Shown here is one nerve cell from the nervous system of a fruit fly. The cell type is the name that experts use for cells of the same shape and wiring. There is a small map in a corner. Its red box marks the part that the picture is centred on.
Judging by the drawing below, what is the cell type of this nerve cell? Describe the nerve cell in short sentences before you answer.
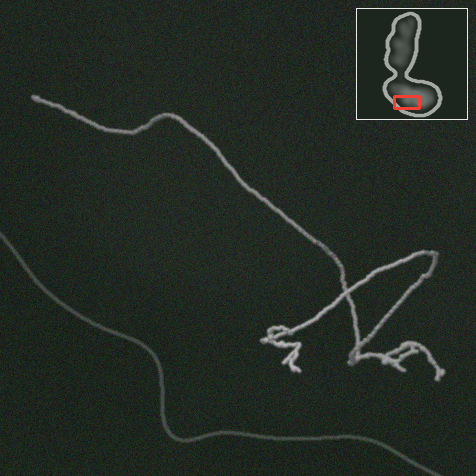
The drawing shows no cell body. It has a dozen or fewer branch ends. Its broad class is sensory neuron entering the brain. The cell type is ORN_VC1.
